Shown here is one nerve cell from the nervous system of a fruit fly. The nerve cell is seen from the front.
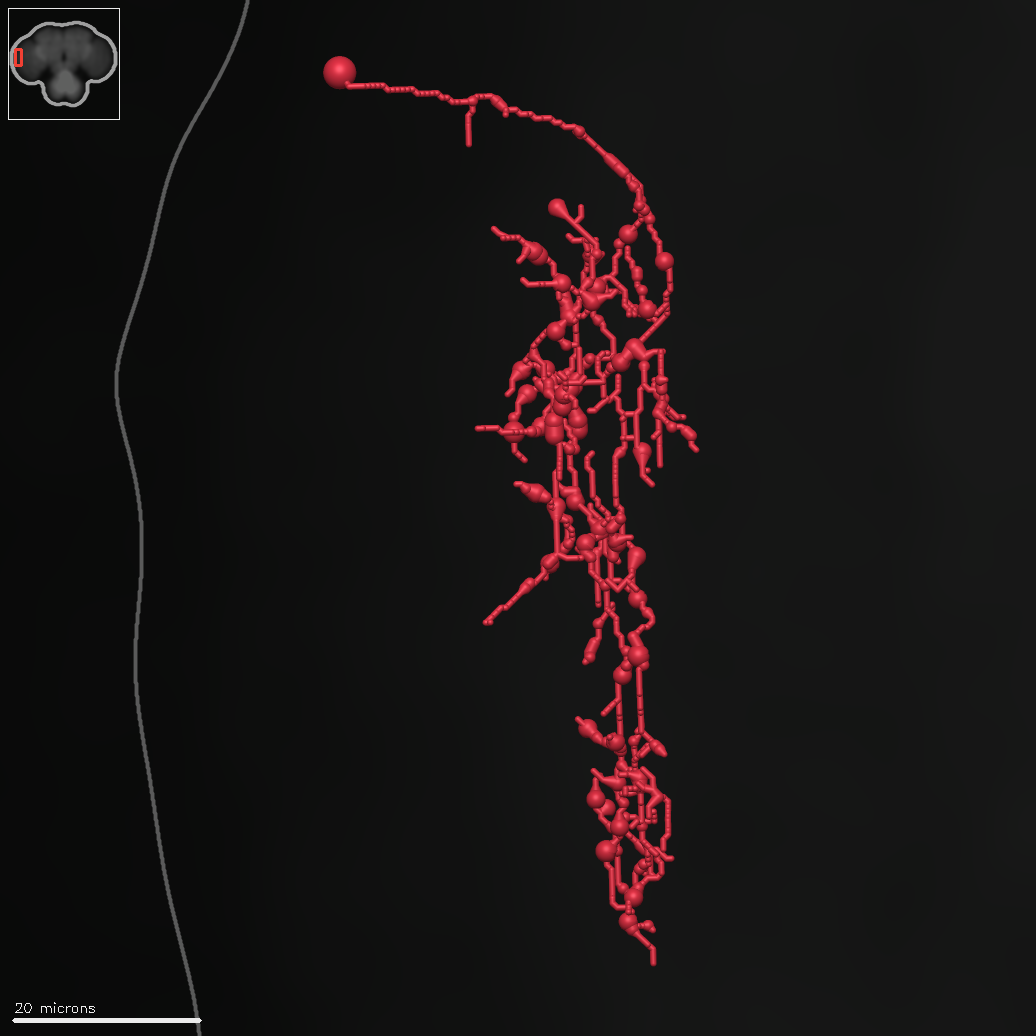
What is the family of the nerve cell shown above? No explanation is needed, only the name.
Cm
